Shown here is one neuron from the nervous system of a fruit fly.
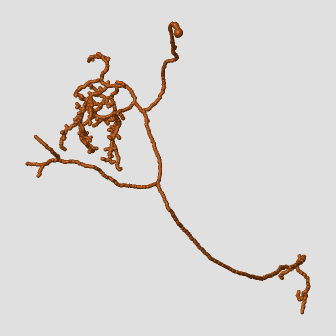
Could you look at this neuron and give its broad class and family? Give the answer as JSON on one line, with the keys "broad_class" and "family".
{"broad_class": "central-brain intrinsic neuron", "family": "hemilineage ALl1_ventral"}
